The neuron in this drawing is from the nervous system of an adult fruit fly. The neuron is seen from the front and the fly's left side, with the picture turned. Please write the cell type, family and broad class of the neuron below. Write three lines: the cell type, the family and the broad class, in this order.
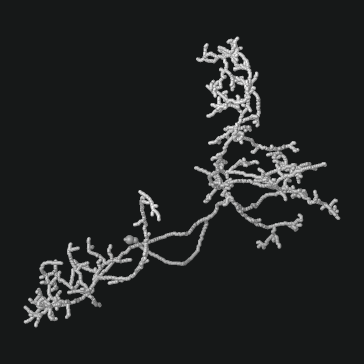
SMP315
hemilineage DM3_dorso_lateral
central-brain intrinsic neuron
